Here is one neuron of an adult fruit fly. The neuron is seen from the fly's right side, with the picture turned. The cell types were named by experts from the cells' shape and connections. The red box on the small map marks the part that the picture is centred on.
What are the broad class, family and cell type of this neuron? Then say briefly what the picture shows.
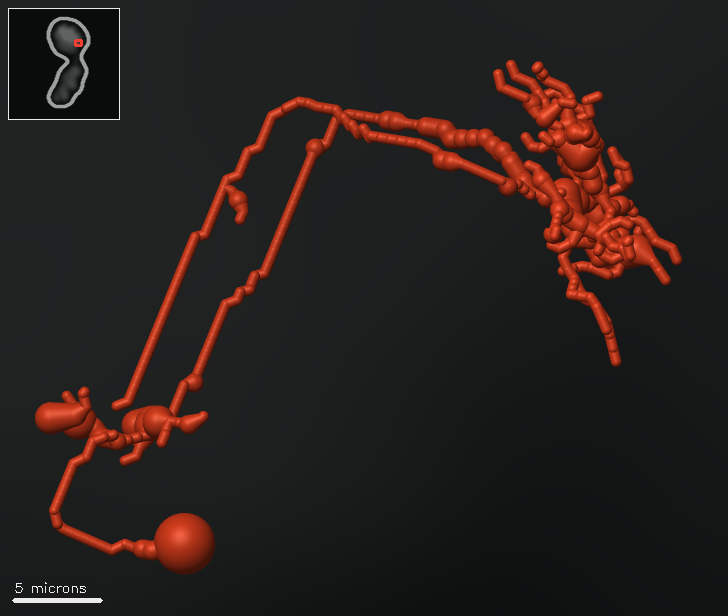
Its broad class is optic-lobe intrinsic neuron. Its family is T. It is of cell type T4d. The cell body is at the lower left of the picture. From left to right in the picture it spans about 35 microns.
